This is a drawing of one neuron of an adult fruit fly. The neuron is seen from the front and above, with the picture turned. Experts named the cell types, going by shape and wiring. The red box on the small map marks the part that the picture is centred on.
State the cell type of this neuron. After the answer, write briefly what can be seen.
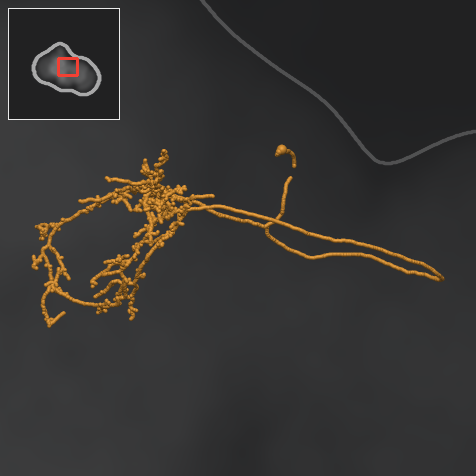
The cell type is CB4070. This is a central-brain intrinsic neuron. As drawn here it is wider than it is tall.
